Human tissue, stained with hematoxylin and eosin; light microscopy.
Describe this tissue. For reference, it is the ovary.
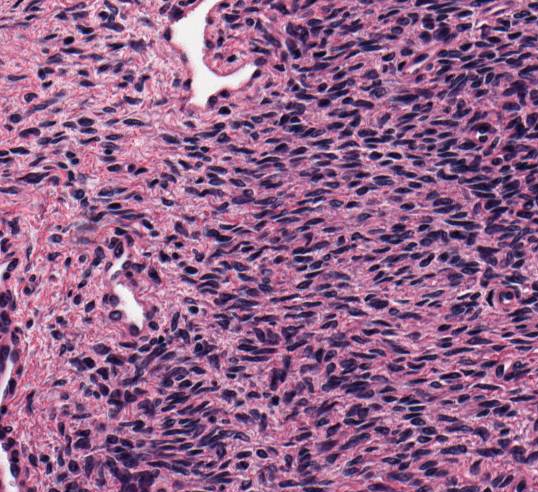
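First, nuclei: elongated to oval, dark-staining, often tapered at the ends. Second, cytoplasm: scant, pale pink, borders between cells indistinct. Third, the right half is more crowded with nuclei than the left. Last, the left part has wavy pink collagen fibres between more widely spaced cells.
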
